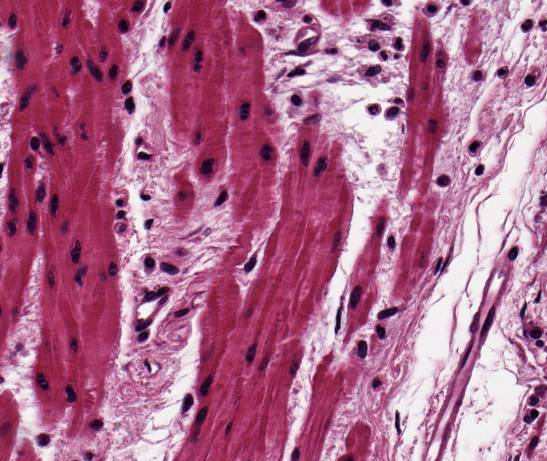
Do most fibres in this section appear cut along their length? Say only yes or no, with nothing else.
Yes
